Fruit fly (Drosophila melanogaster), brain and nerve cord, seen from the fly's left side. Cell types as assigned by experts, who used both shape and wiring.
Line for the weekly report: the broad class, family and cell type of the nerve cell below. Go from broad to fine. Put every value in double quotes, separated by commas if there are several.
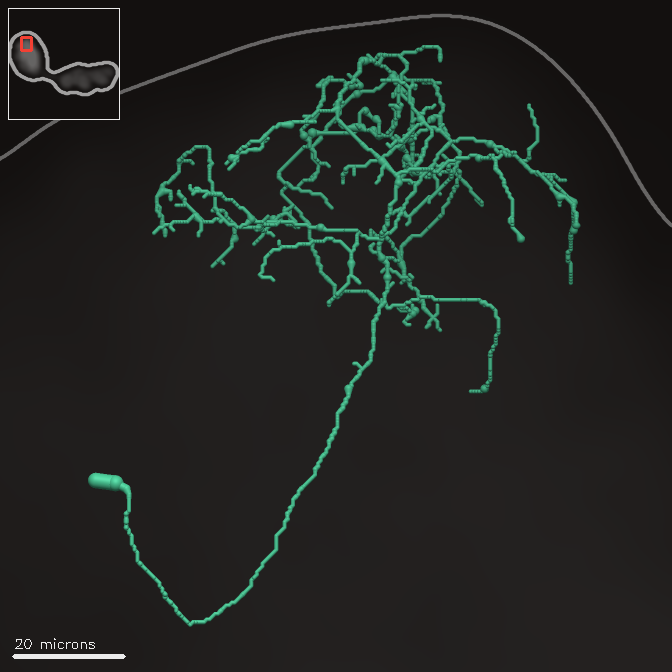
"central-brain intrinsic neuron", "hemilineage SLPal3_and_SLPal4_dorsal", "CB4120"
